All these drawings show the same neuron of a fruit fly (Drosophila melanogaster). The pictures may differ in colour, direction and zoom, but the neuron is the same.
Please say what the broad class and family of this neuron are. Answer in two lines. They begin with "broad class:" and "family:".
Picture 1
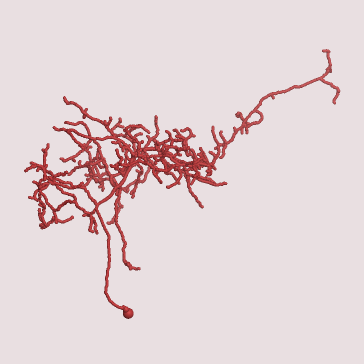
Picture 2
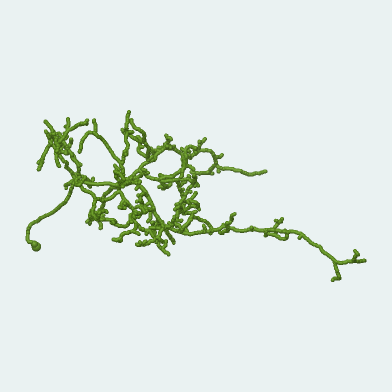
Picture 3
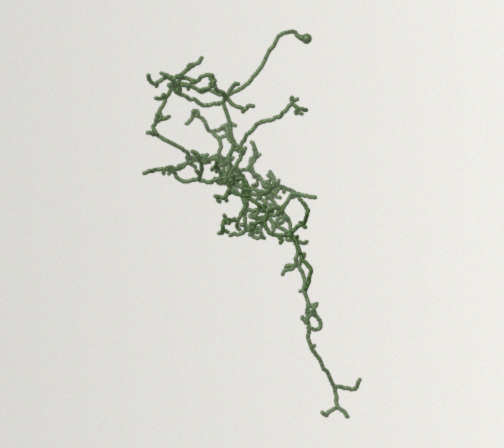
broad class: nerve-cord intrinsic neuron
family: hemilineage 20A.22A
